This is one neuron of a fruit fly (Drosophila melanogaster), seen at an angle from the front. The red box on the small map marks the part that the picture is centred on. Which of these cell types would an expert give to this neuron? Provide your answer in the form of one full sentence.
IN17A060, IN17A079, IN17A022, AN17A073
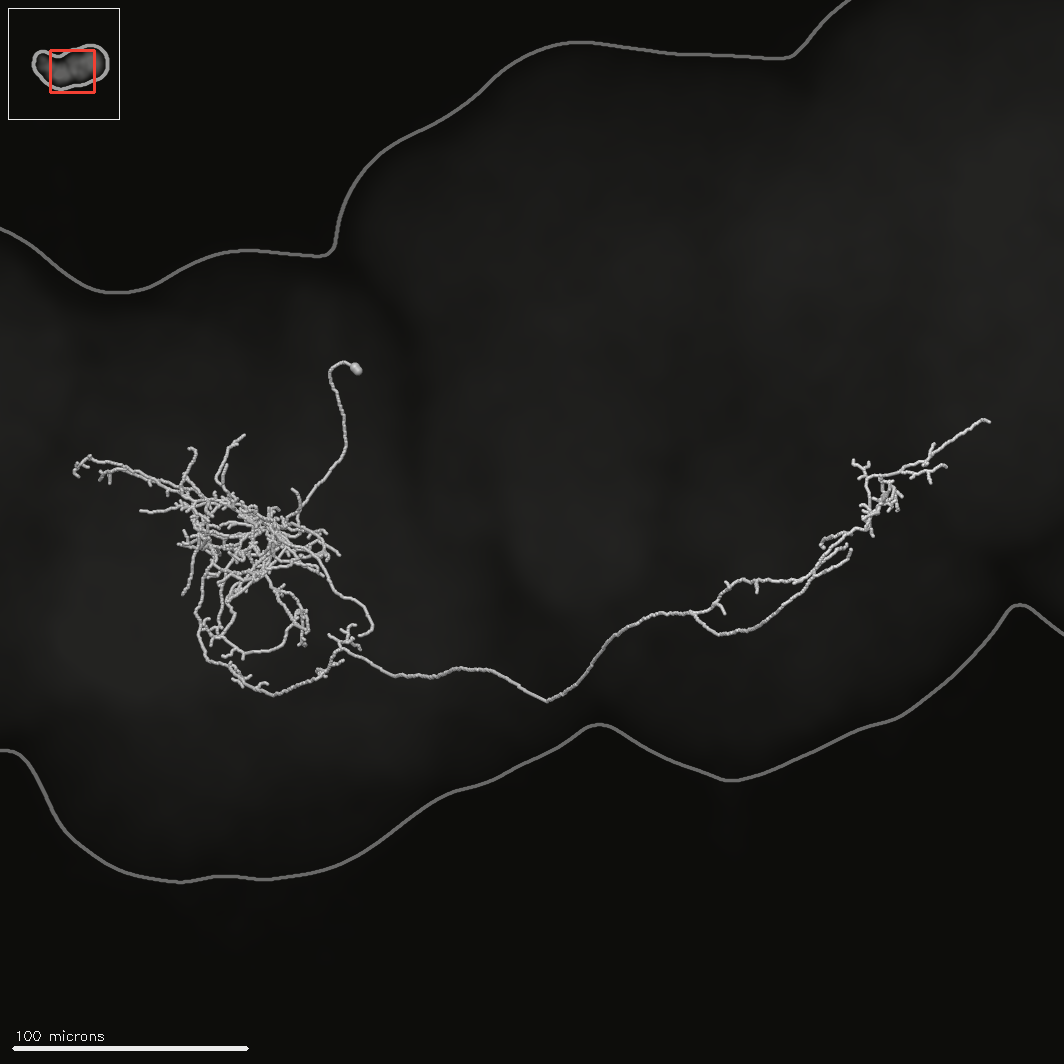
The neuron is of cell type AN17A073.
